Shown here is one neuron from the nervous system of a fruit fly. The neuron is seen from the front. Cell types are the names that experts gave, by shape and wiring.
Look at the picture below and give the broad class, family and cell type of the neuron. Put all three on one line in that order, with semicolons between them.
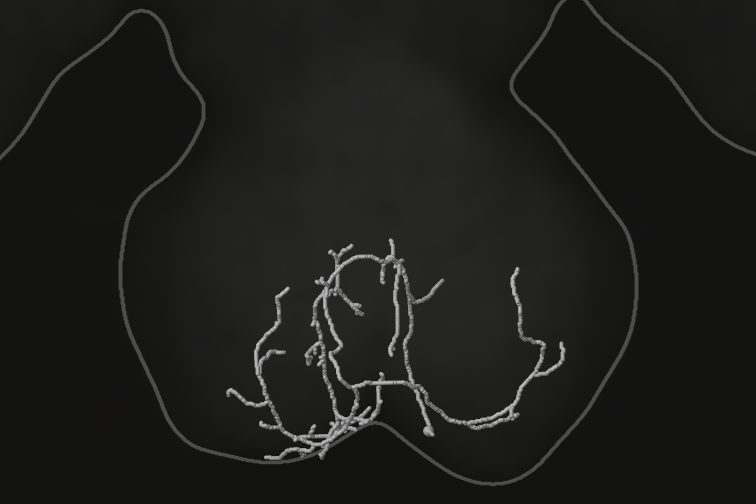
nerve-cord intrinsic neuron; hemilineage 12B; IN12B038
